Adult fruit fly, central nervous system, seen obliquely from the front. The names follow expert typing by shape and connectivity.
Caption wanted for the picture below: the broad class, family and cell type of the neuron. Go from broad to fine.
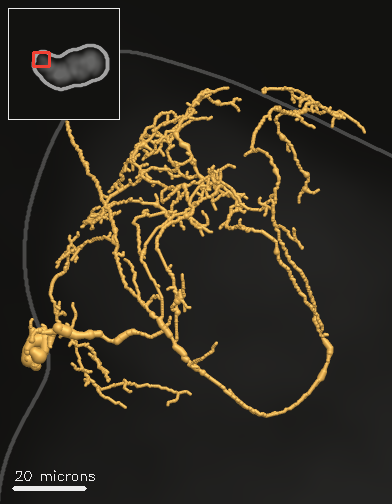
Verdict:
motor neuron of the nerve cord; MNad; MNad07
